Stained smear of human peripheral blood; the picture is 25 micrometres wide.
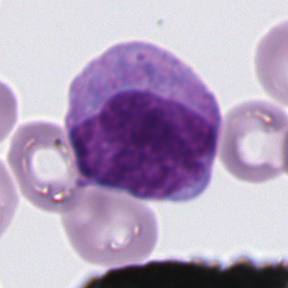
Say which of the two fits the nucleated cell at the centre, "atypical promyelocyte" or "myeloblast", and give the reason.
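It is an atypical promyelocyte rather than a myeloblast. Its outline is roughly round, with a smooth edge. The nucleus sits in the lower part of the cell. Above it the cytoplasm forms a wide cap, while below it there is only a thin rim. That cytoplasm is pale greyish violet, much lighter than the nucleus.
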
